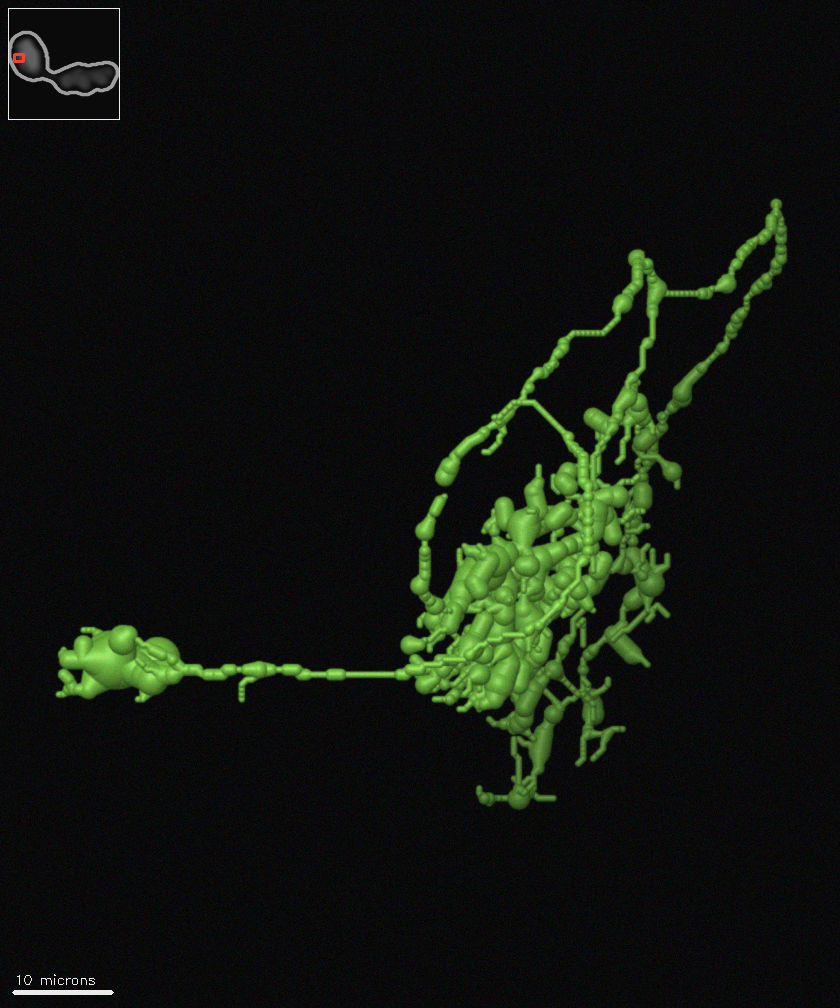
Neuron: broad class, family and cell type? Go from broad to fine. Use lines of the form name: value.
broad class: central-brain intrinsic neuron
family: hemilineage ALv2
cell type: v2LN5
